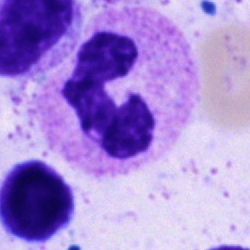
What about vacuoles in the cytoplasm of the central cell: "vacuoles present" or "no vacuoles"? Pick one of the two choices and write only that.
No vacuoles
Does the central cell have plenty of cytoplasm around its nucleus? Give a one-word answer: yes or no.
Yes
